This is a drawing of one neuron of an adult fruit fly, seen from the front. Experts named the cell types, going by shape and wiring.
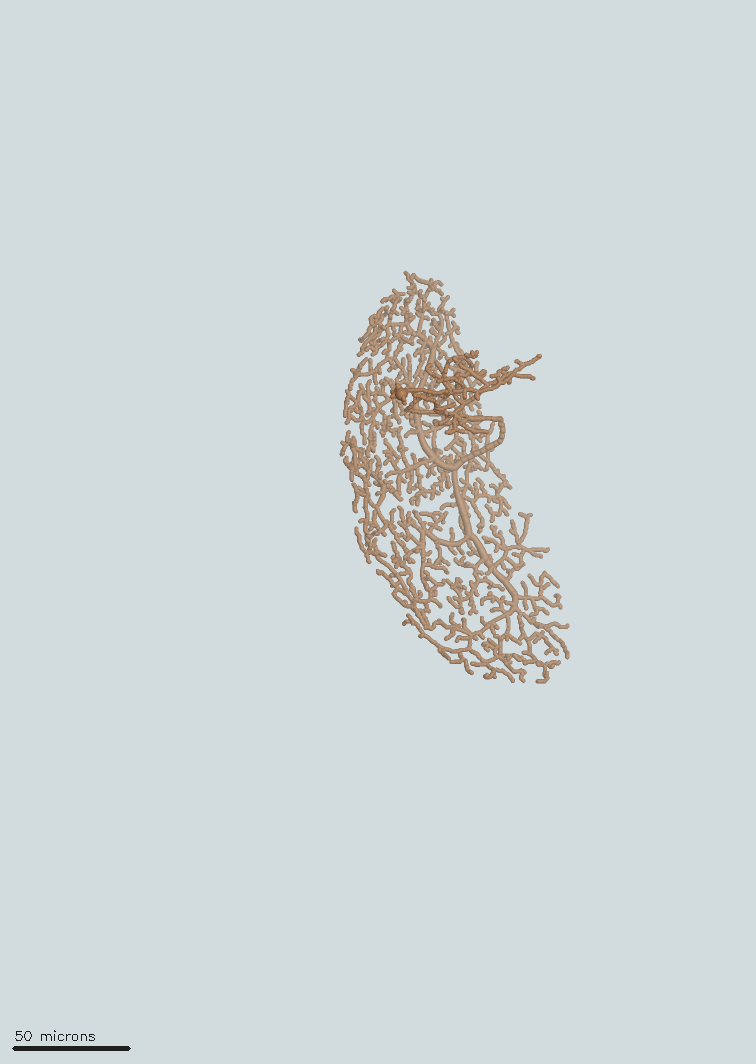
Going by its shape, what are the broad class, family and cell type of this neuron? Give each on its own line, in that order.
visual projection neuron
hemilineage VLPl2_lateral
LT1c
